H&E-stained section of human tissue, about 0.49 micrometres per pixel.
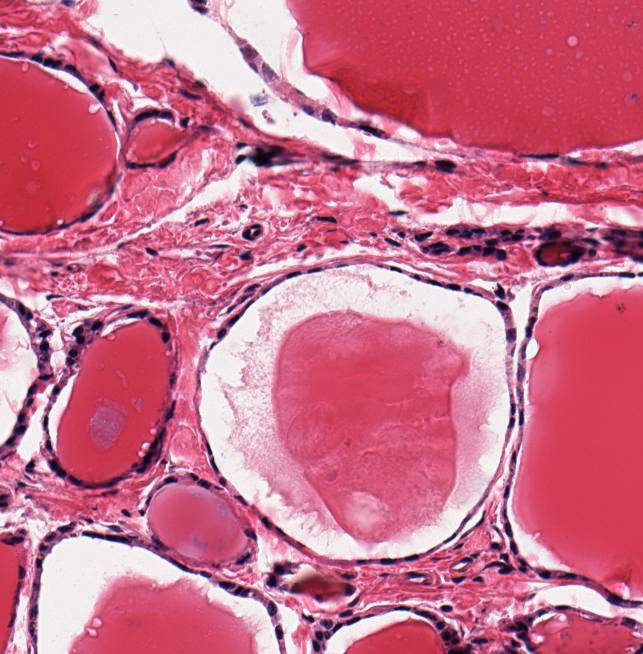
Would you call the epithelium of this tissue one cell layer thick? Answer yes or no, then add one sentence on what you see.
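Yes. Each follicle is lined by a single layer of flattened epithelial cells with thin, dark, elongated nuclei.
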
